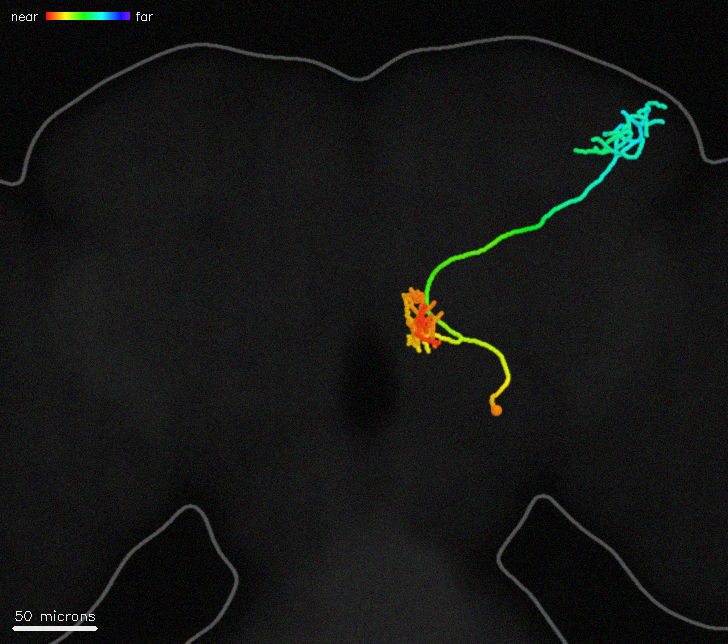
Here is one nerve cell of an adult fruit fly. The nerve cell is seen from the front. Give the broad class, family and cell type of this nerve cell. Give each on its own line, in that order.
central-brain intrinsic neuron
hemilineage ALv1
M_vPNml83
